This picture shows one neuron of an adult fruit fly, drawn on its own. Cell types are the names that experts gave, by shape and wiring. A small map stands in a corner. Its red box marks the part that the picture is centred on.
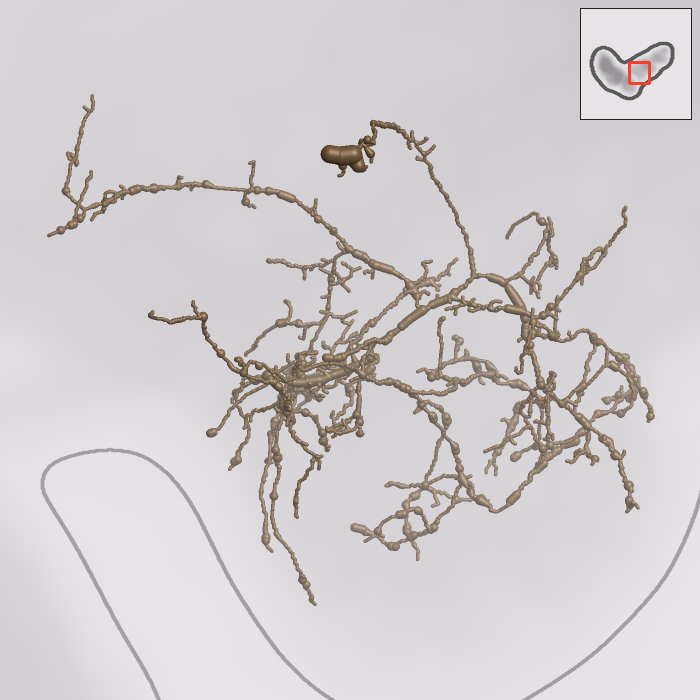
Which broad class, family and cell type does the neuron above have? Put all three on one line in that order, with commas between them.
nerve-cord intrinsic neuron, hemilineage 12B, IN12B020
